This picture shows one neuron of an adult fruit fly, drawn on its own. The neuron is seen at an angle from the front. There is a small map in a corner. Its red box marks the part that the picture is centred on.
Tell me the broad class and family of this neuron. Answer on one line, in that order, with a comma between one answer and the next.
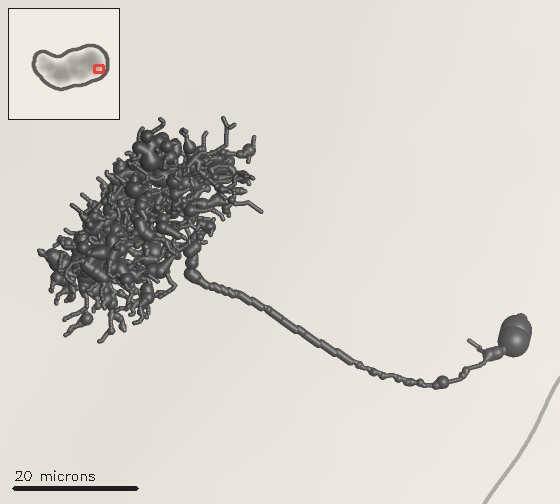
optic-lobe intrinsic neuron, Pm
